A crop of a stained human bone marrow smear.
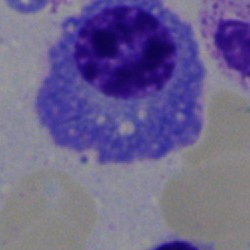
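Plasma cell, the central cell in a stained bone marrow smear. Notice first the irregular outline, with its bumpy, scalloped edge. The cytoplasm stains blue. Below the nucleus, look for several small clear vacuoles in the cytoplasm. You will not find distinct coarse granules there.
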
